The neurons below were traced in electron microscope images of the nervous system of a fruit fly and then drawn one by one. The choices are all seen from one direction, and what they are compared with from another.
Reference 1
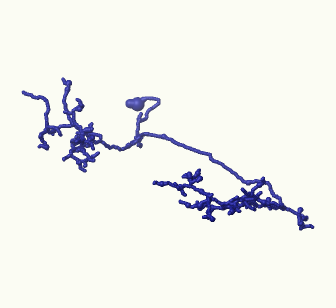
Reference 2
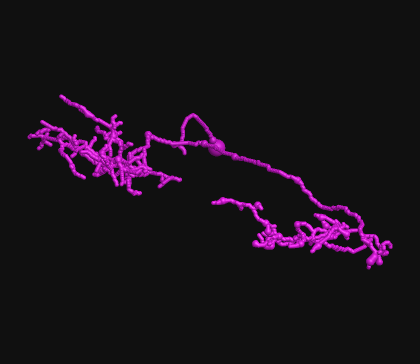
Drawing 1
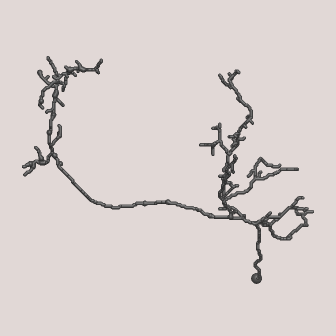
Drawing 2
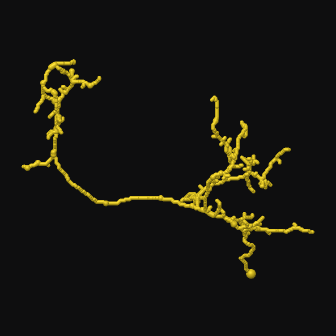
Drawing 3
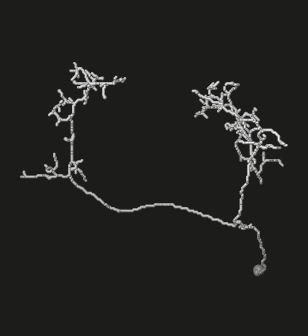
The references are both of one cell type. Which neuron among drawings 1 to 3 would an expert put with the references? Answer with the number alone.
3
